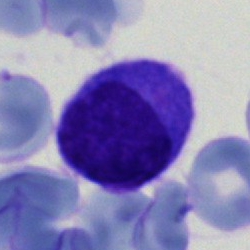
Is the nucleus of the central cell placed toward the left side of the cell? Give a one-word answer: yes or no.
Yes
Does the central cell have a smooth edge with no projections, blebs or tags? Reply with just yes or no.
Yes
